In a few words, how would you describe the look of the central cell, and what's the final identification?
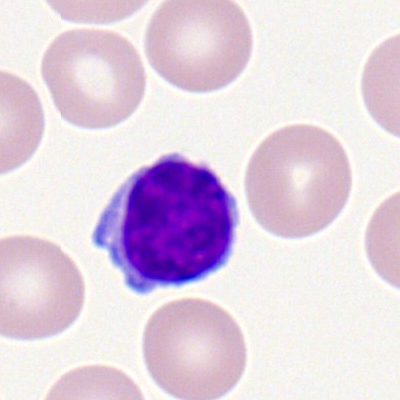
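Looking first at the nucleus, it takes up almost the whole cell and leaves only a scant rim of cytoplasm. That rim is widest on the left side. The chromatin is dense, dark purple and coarsely clumped. On the left, the margin is ragged, with small irregular projections. This is a lymphocyte.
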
